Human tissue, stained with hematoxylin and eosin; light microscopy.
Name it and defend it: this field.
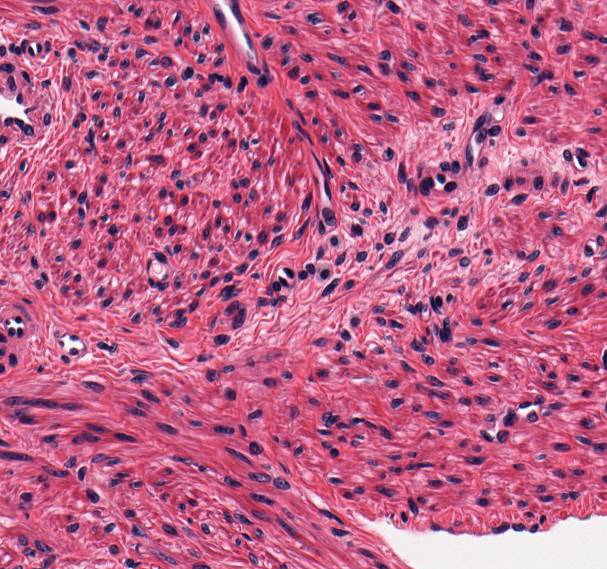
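You're looking at smooth muscle. It's densely packed spindle cells in fascicles heading off in different directions, with pink, finely fibrillar cytoplasm that blends into the pink stroma around it.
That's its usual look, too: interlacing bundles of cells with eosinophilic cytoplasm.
There are no glands or epithelium anywhere, and no fat cells either.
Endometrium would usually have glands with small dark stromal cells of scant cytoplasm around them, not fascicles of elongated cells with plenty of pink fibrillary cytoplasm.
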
